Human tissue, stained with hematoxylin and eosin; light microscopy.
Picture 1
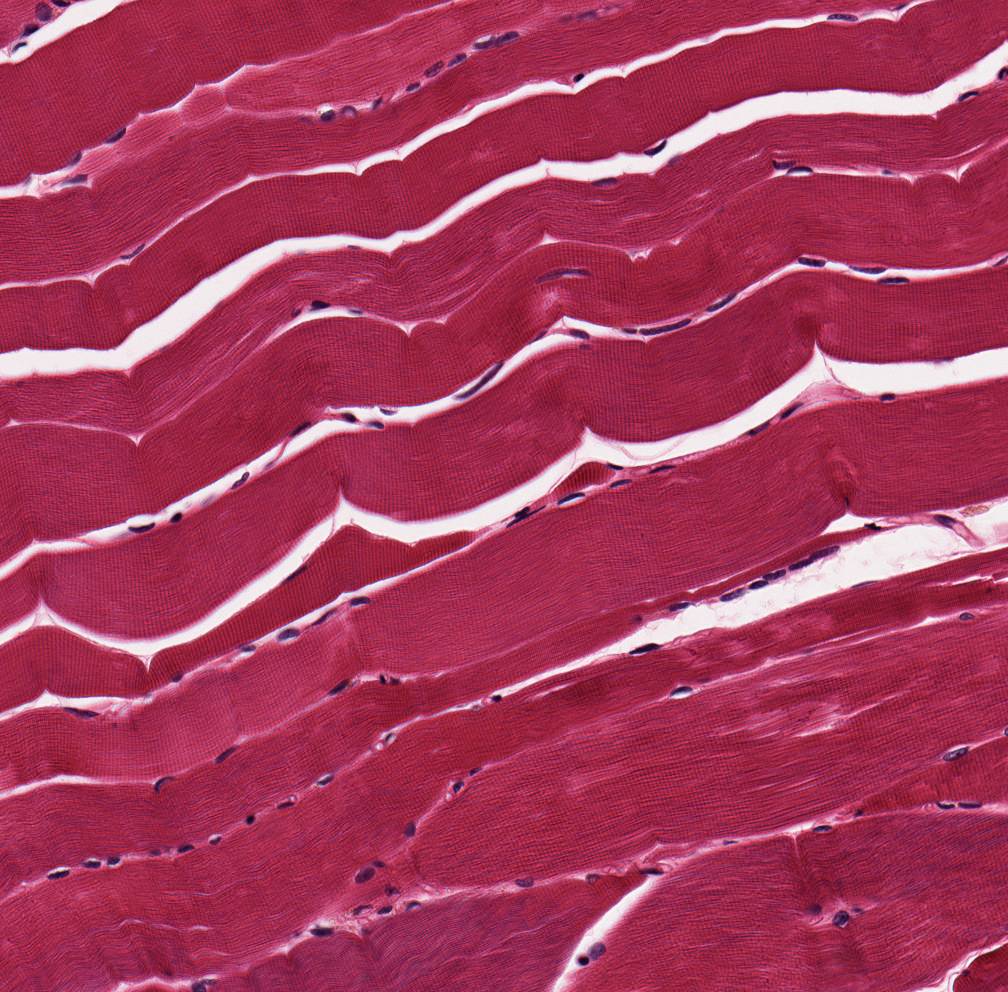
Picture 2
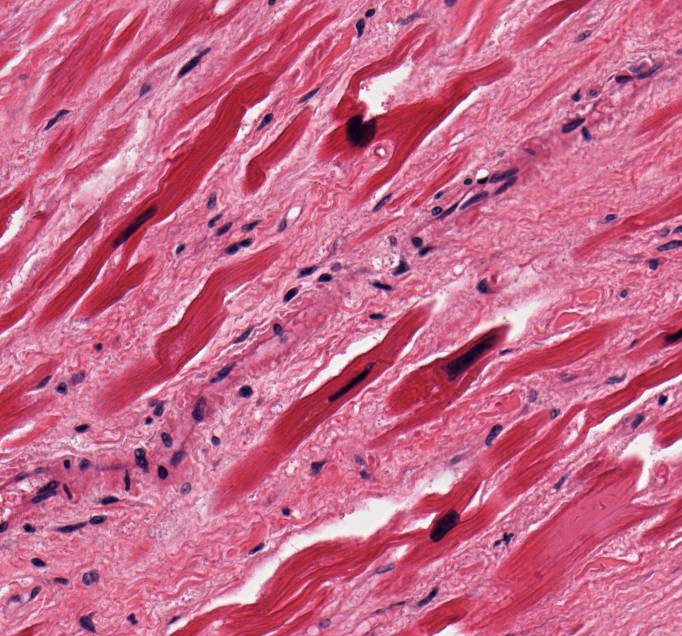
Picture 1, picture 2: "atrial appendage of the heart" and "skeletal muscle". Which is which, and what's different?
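Right, skeletal muscle is picture 1 and the atrial appendage of the heart is picture 2. Both have deep pink muscle fibres, but the skeletal muscle shows fine cross-striations across their width and flattened nuclei at their edges. Its fibres also run side by side without branching or joining their neighbours. In the atrial appendage, the elongated fibres run diagonally from lower left to upper right and vary widely in width, many thin and tapering. Several of its muscle cells hold a single enlarged, very dark nucleus in the centre, not at the edge. And the pale fibrous tissue between these fibres holds many small dark oval and spindle-shaped nuclei.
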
